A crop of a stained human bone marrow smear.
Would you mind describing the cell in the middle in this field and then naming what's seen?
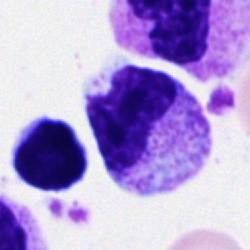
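Looking at the outline first, I'd call it roughly round, and the edge is smooth. The nucleus sits off-centre, toward the upper left. By my estimate it takes up about half of the cell. The cytoplasm around it is pale pinkish-lilac. This cell is a metamyelocyte.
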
